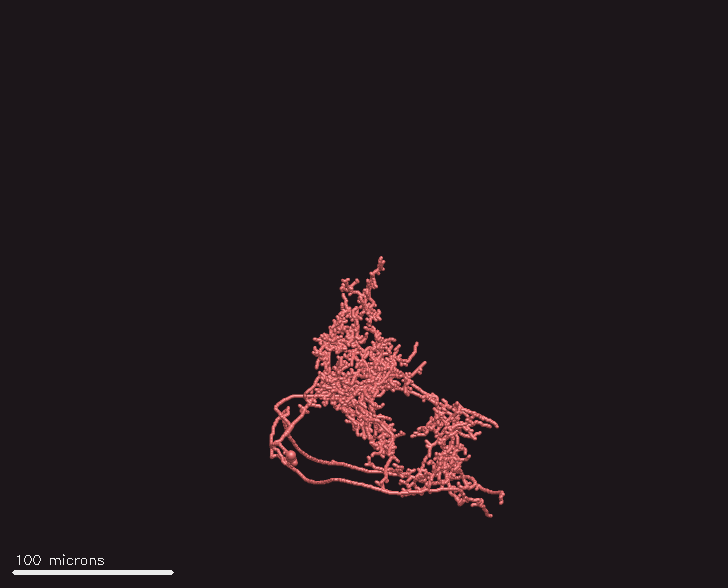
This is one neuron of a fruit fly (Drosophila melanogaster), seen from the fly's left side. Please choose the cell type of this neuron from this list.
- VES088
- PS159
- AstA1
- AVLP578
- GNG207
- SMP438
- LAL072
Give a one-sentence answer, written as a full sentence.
Within the cell type VES088 sits this neuron.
